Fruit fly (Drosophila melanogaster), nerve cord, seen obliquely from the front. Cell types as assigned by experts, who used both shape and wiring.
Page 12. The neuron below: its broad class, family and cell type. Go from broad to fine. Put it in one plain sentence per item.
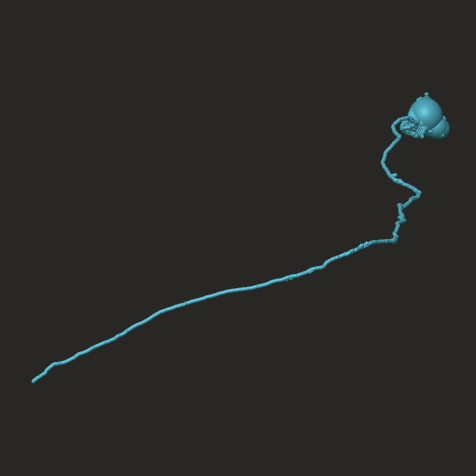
A nerve-cord intrinsic neuron of hemilineage 21A, type IN21A086.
